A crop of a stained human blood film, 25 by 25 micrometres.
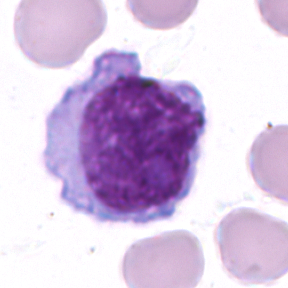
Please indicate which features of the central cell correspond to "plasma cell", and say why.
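This plasma cell's nucleus is roughly rounded, about 12 by 10 micrometres, without lobes or segments.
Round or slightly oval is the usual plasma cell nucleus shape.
It sits off-centre toward the right, leaving the widest cytoplasm on the left.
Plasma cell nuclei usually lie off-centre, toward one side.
The chromatin is dark purple, coarsely clumped, with paler gaps between.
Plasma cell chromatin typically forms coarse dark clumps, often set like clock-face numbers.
Its cytoplasm is deeper blue at the outer edge than beside the nucleus.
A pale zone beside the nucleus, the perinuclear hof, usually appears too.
The cell measures about 15 micrometres; its nucleus fills about 60% of the area.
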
